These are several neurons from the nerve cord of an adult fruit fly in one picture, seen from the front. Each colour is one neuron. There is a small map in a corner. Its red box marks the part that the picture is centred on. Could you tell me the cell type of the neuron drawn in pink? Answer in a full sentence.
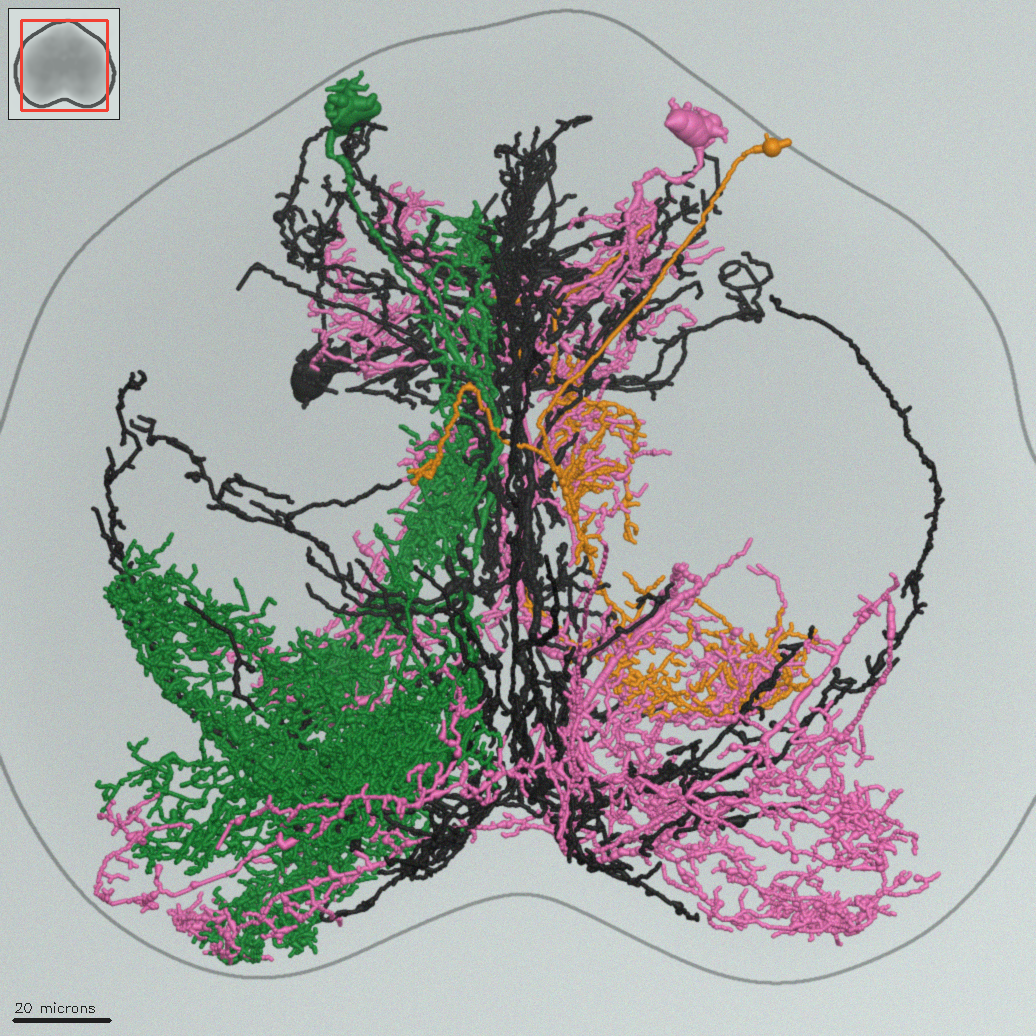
The cell type is AN01B002.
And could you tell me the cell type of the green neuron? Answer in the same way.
The cell type is IN01B001.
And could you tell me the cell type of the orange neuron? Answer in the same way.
The cell type is IN23B064.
